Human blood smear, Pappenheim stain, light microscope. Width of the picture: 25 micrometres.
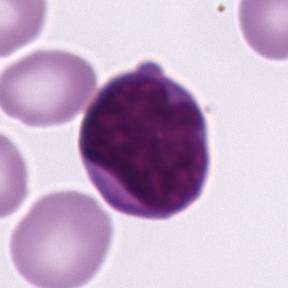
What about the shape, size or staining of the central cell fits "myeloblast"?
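For a myeloblast, the scant cytoplasm goes with the name: it is mostly a pale lilac crescent at the lower left.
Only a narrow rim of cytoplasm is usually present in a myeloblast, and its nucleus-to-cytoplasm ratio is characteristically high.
No distinct granules can be made out in the cytoplasm, which fits as well.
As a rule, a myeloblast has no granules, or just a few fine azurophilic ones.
The cell measures about 14 by 11 micrometres. A single small rounded bleb protrudes from its top edge, and no vacuoles are visible in the cytoplasm.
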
